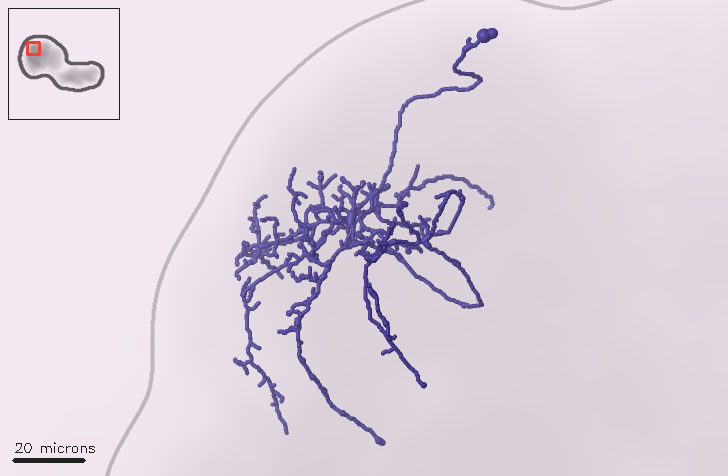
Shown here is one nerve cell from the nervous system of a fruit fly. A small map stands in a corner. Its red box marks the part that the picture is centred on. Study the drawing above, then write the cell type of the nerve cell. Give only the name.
CB1062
